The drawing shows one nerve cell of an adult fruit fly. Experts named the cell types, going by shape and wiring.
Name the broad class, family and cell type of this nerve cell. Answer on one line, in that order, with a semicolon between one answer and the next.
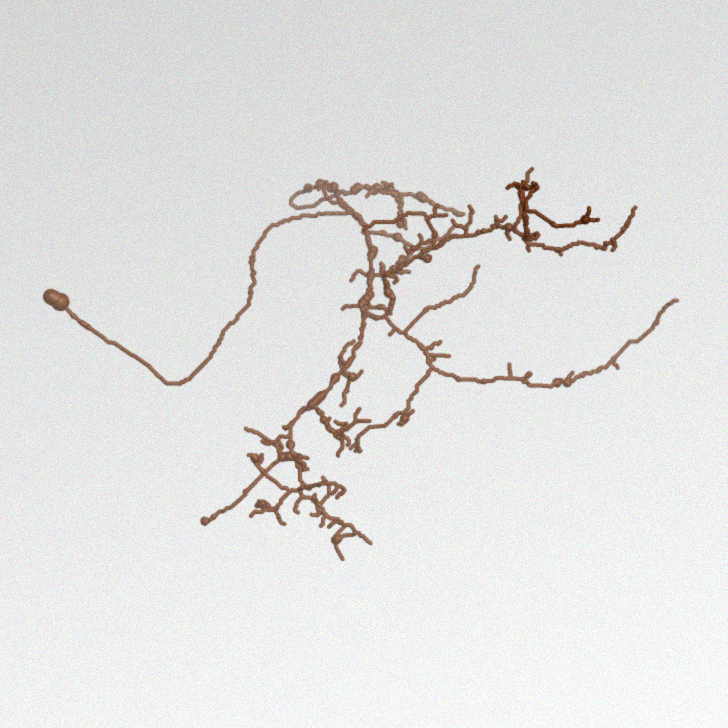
nerve-cord intrinsic neuron; hemilineage 08A; IN08A050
